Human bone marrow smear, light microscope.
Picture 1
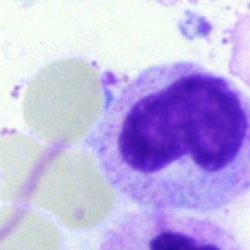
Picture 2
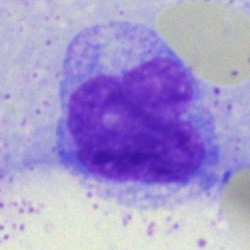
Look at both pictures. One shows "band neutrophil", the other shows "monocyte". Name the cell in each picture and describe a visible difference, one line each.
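In picture 1 we see a band neutrophil: The cytoplasm is plentiful and pale lilac.
In picture 2 we see a monocyte: The nucleus fills most of the cell, and the widest rim of cytoplasm lies above it.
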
